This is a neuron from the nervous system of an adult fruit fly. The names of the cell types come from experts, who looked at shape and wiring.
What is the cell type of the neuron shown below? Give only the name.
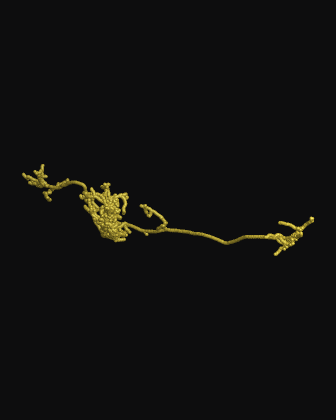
AN05B096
